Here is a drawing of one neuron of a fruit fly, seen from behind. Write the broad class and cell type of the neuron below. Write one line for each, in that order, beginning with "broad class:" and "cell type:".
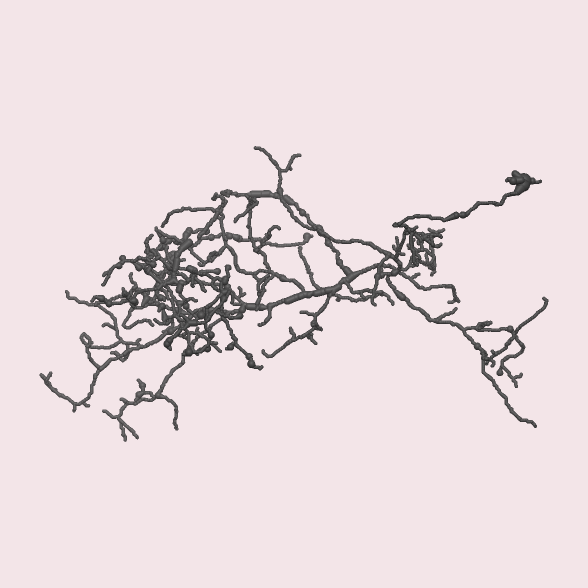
broad class: central-brain intrinsic neuron
cell type: SMP240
